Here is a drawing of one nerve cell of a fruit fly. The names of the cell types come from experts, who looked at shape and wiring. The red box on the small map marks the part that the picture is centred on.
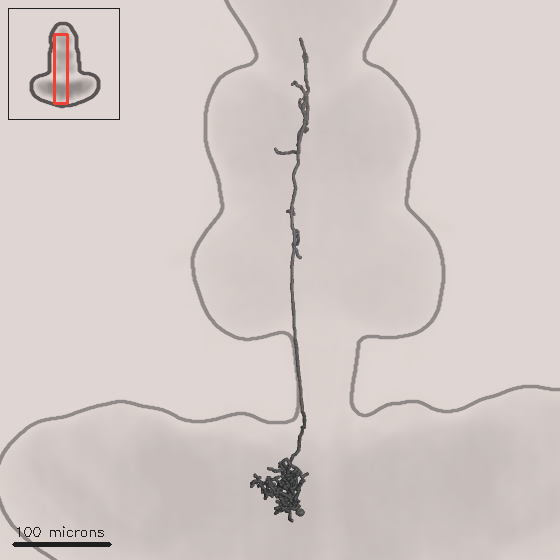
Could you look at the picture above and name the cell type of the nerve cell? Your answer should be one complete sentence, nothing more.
Belonging to the cell type DNg01_b is this nerve cell.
